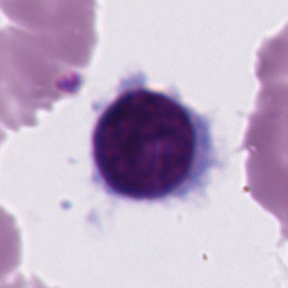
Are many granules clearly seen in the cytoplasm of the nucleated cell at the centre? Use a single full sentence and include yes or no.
No, there are no visible granules in its cytoplasm.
